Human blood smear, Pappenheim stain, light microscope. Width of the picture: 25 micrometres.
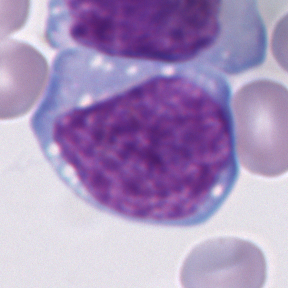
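Myeloblast in a stained peripheral blood smear. The nucleus is roughly rounded, with a flattened upper border. Several small clear vacuoles lie in the cytoplasm near the nucleus, and no granules are visible. The cell surface has no projections.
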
